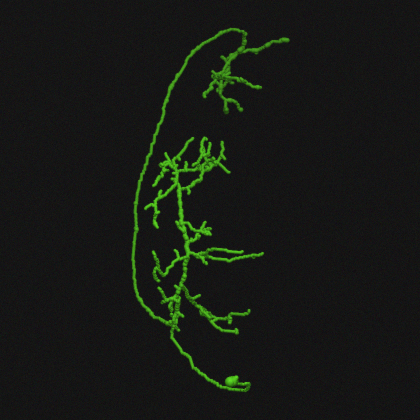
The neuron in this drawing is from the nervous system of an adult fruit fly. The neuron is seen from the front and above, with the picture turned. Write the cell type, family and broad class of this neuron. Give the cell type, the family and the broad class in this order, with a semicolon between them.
IN01A066; hemilineage 01A; nerve-cord intrinsic neuron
